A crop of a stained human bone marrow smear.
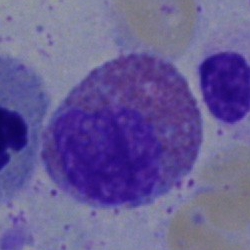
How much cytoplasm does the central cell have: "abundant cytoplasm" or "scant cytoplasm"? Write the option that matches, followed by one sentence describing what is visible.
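Abundant cytoplasm. A broad band of cytoplasm lies above and to the right of the nucleus.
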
